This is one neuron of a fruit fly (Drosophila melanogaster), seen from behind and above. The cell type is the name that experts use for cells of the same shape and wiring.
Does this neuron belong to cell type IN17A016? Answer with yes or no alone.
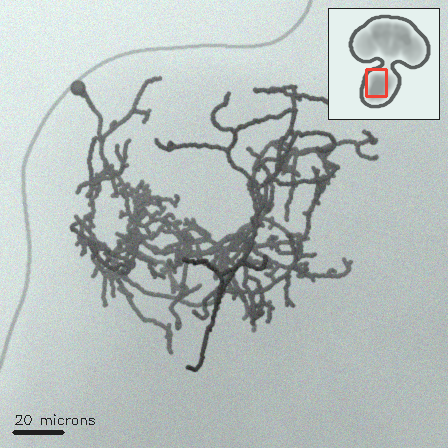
no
